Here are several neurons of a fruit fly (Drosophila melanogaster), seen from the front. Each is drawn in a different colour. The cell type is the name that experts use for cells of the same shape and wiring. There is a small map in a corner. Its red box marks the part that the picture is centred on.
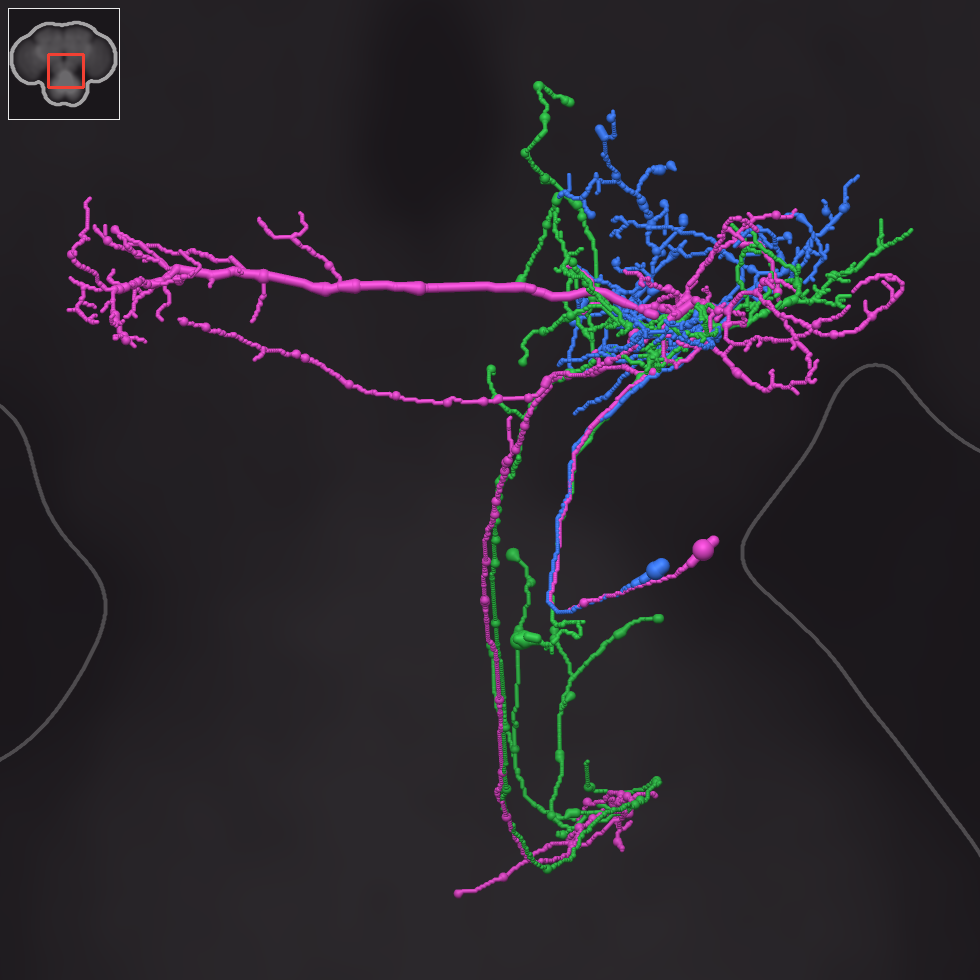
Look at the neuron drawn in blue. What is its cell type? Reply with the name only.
CB1265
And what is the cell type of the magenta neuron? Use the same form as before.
DNg106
